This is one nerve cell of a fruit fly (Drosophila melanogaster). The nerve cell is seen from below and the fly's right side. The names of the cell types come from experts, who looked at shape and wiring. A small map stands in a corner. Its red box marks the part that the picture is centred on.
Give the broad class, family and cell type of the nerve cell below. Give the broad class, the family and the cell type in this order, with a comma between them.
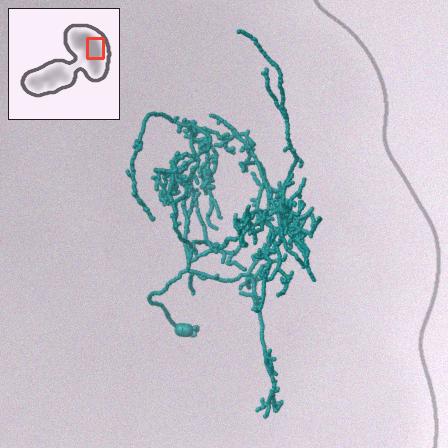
central-brain intrinsic neuron, hemilineage SLPpl1, CB2298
